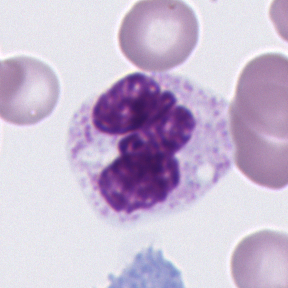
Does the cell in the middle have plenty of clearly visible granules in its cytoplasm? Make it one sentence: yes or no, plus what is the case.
Yes, many granules are seen in the cytoplasm of this cell.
